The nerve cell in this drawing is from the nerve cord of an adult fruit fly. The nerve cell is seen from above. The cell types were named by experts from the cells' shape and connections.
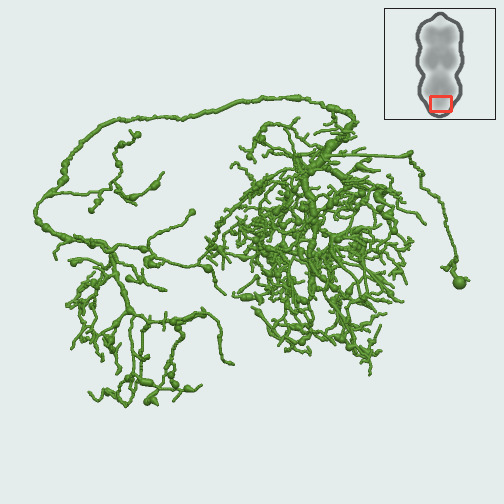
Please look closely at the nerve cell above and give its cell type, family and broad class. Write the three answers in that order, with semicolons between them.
IN01A043; hemilineage 01A; nerve-cord intrinsic neuron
